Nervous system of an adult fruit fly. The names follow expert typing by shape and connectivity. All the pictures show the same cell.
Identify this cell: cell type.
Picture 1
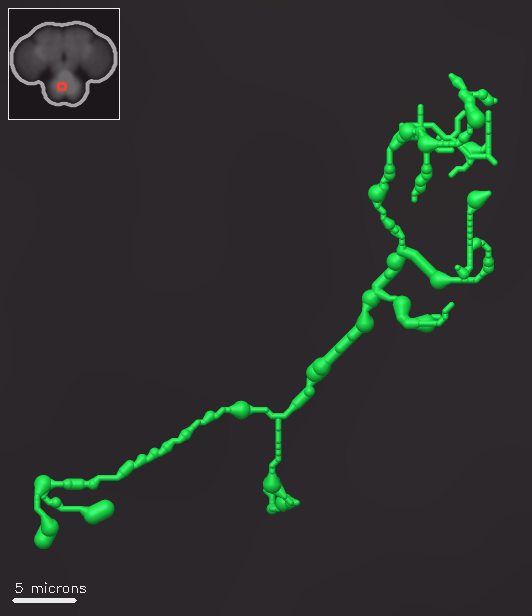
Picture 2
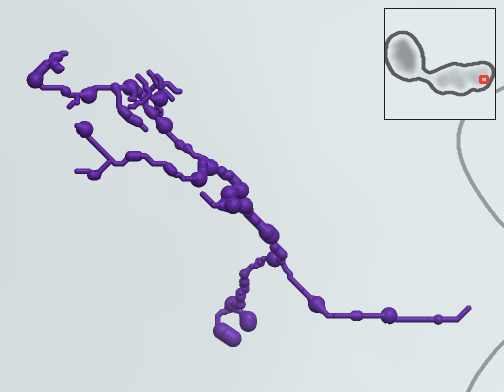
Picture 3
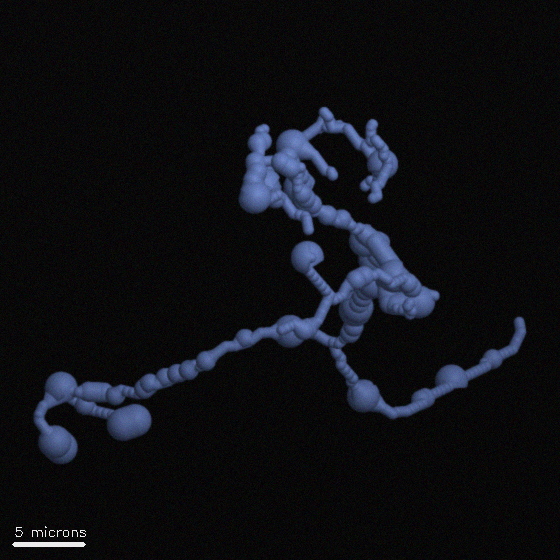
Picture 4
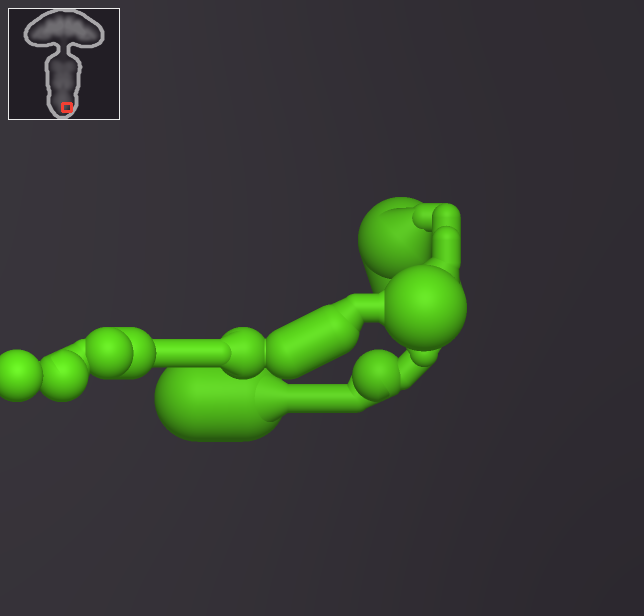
SNta38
